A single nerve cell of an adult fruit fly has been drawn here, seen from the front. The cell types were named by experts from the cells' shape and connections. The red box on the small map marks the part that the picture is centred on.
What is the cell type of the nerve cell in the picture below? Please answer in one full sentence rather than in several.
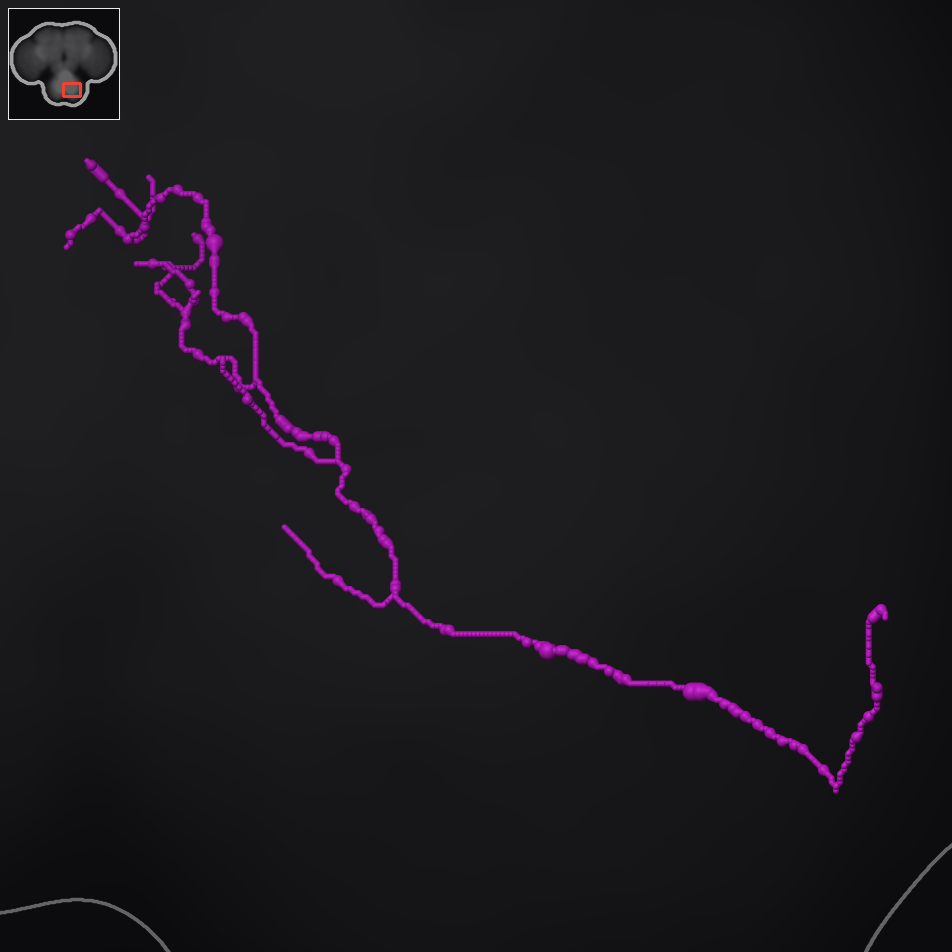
The nerve cell is of cell type SNpp22.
